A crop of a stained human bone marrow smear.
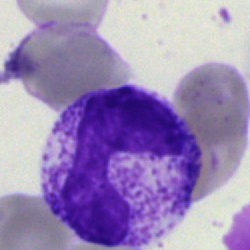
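Band neutrophil, centre of field: nucleus a thick curved band bending around a pale cytoplasmic area at lower right. Chromatin dark purple, dense and clumped. Cytoplasm pale pinkish-lilac, many fine purple granules scattered through it.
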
